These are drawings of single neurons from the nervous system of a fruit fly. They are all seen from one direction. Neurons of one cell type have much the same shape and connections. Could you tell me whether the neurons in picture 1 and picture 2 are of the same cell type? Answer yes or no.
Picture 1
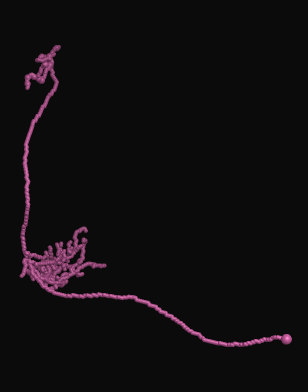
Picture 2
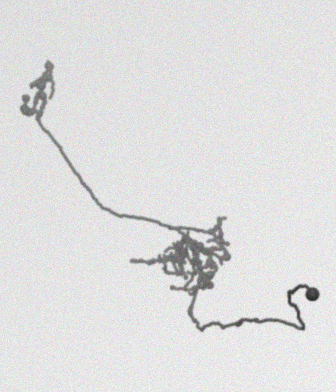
yes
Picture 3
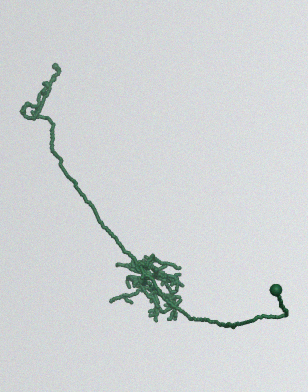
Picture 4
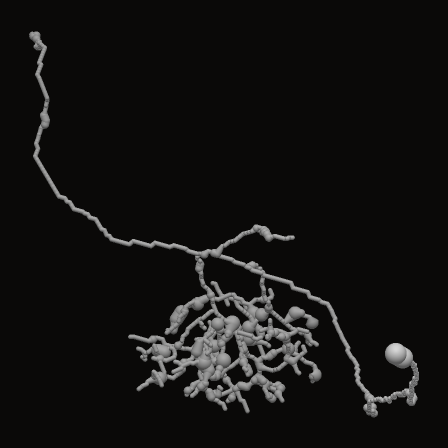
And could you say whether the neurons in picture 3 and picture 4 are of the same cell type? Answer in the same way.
no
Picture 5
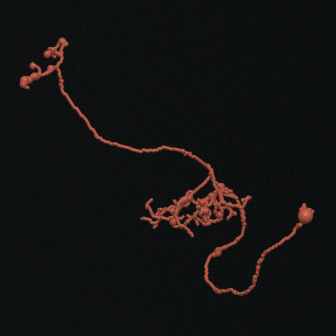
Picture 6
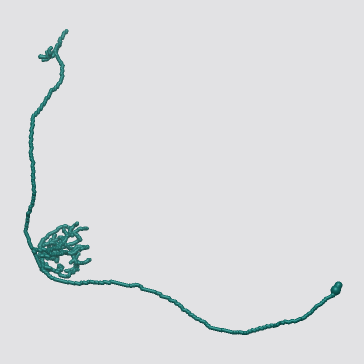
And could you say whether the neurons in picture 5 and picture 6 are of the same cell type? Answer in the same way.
no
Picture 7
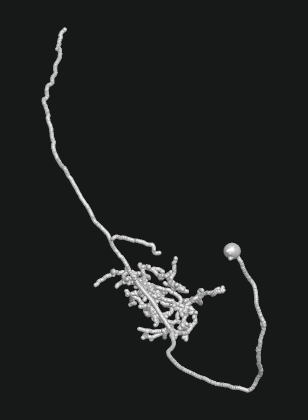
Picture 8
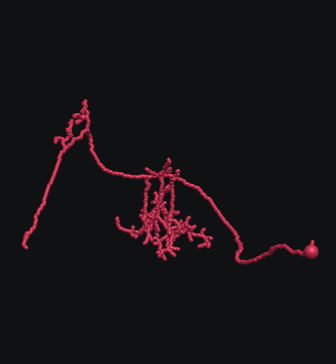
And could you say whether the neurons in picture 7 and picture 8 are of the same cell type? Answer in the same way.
no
